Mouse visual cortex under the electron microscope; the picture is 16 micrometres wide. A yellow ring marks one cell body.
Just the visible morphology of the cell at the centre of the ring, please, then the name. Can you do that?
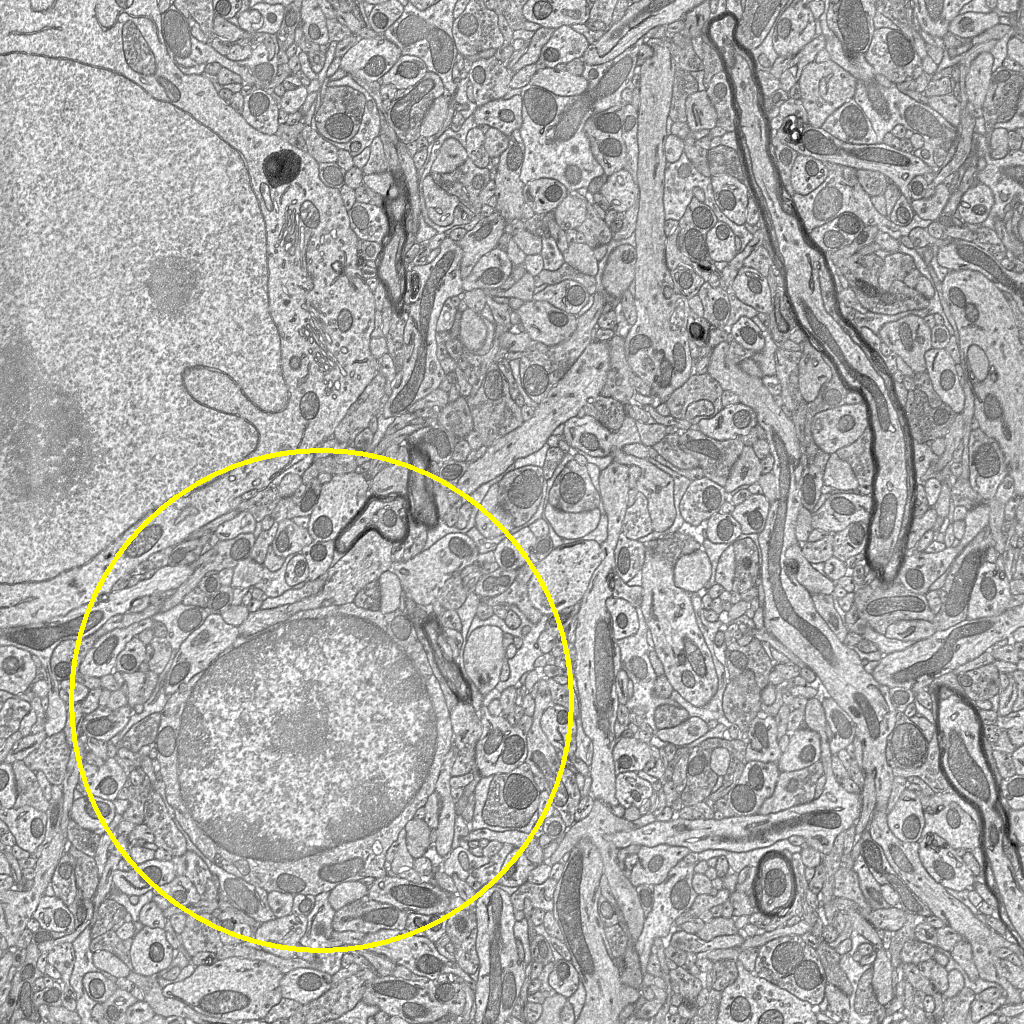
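First, the outline of the nucleus: it is round. Second, the nuclear envelope: smooth, with no infoldings. Third, the cytoplasm around the nucleus: no dark dense bodies are present. Up and to the left of the ring lies a large nucleus belonging to another cell. The cell at the centre of the ring is an oligodendrocyte.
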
